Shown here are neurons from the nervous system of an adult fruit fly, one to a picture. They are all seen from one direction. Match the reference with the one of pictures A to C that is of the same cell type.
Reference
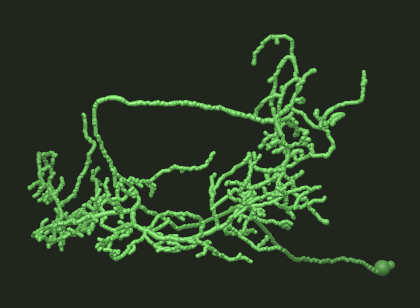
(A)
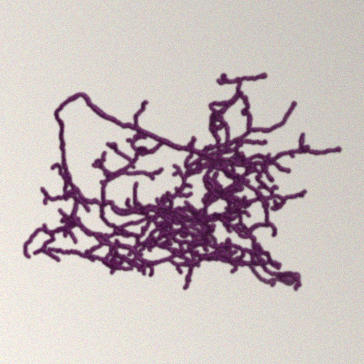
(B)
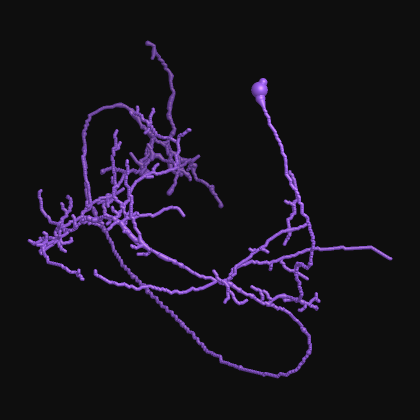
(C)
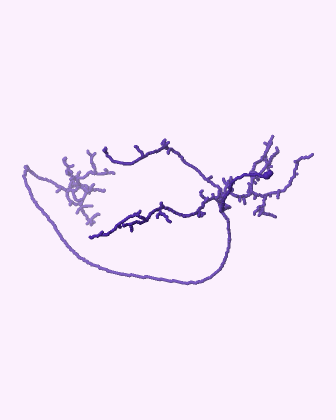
Picture A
